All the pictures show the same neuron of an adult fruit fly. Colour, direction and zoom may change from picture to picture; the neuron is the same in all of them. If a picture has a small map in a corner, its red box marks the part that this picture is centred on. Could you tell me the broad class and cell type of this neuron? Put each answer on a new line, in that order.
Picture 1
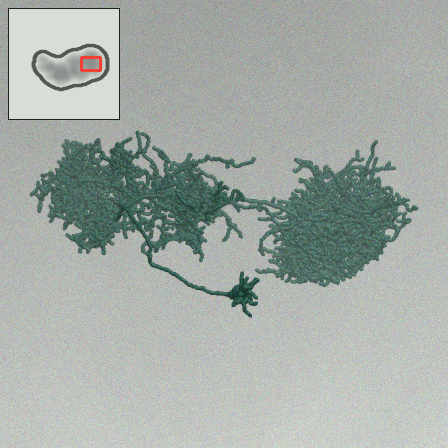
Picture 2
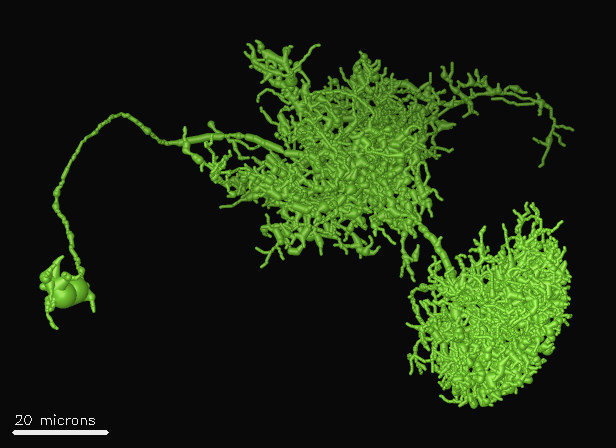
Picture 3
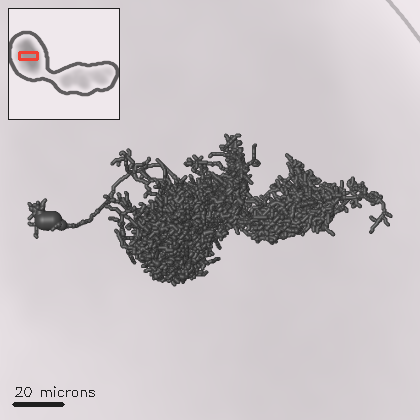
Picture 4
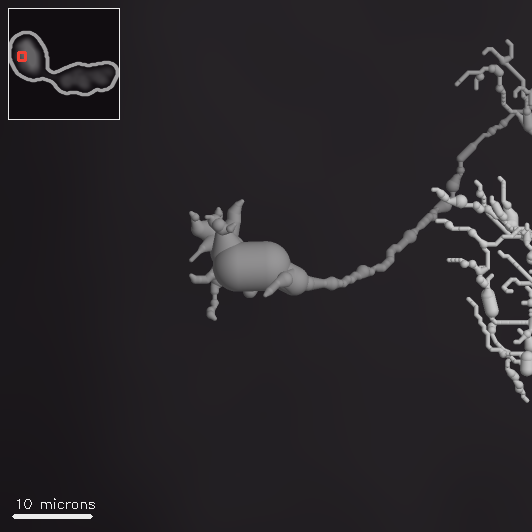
central-brain intrinsic neuron
PVLP011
